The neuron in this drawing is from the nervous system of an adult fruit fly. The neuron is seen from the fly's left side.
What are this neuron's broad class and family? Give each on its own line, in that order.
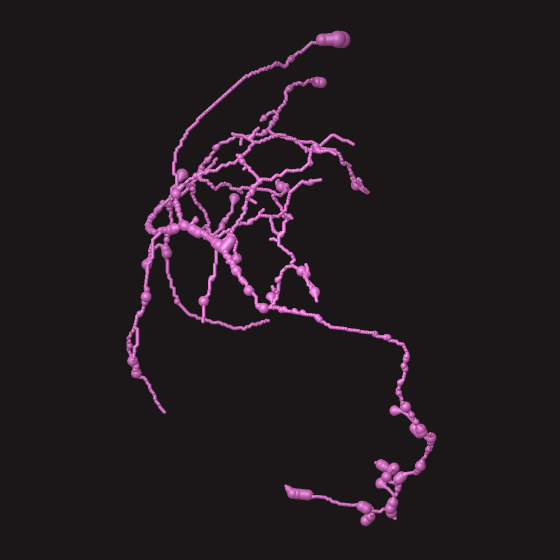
nerve-cord intrinsic neuron
hemilineage 09A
